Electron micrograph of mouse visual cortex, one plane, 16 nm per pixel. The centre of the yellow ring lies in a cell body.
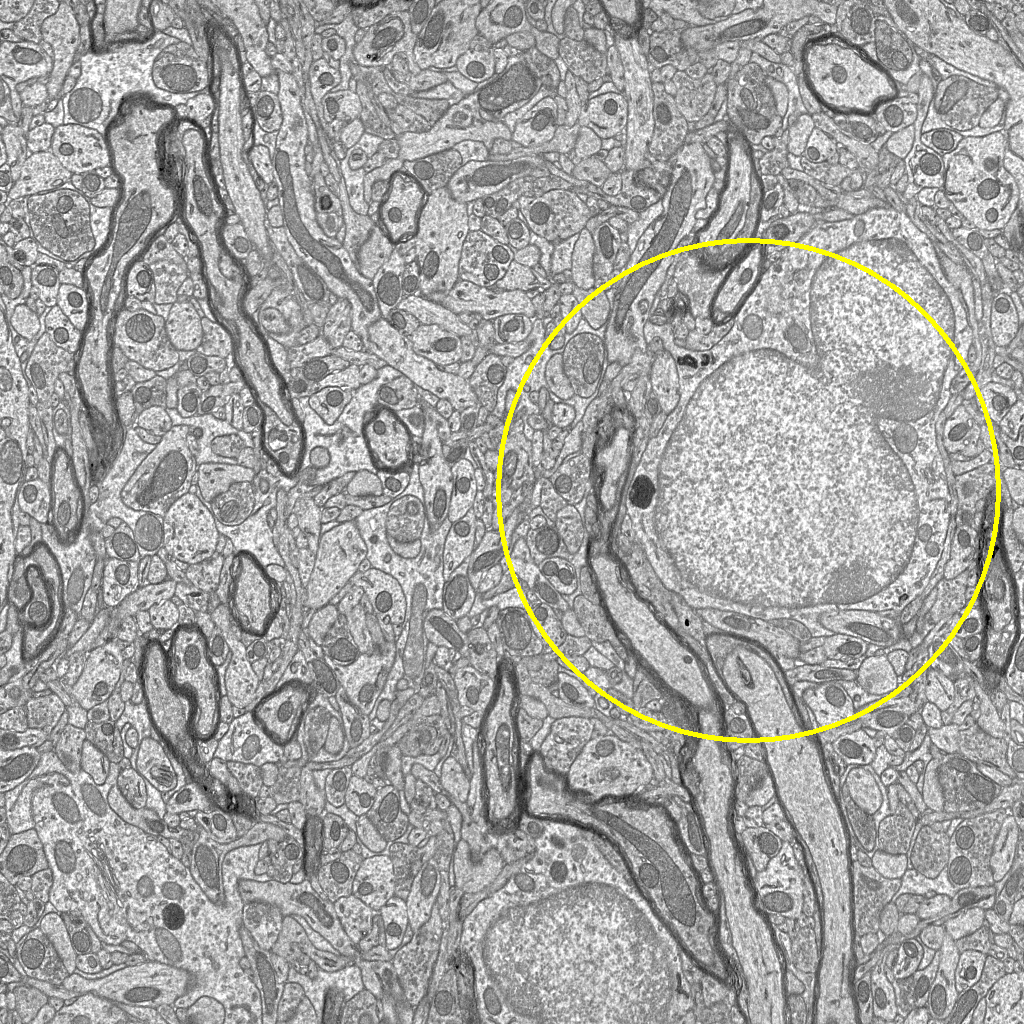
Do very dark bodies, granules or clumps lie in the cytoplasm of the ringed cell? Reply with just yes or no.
Yes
